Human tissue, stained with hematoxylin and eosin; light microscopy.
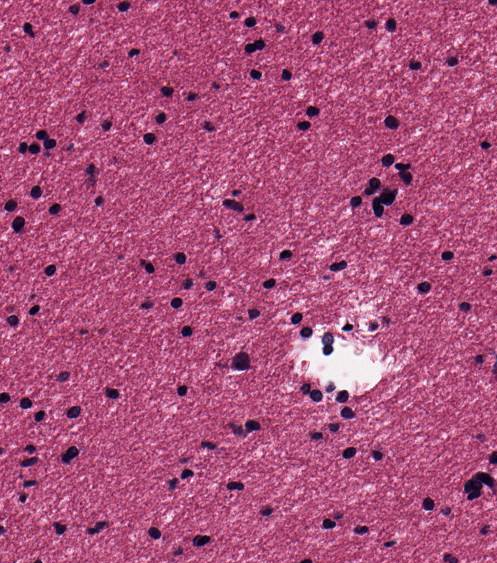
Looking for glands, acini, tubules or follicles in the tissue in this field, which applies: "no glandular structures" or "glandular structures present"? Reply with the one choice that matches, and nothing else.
No glandular structures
